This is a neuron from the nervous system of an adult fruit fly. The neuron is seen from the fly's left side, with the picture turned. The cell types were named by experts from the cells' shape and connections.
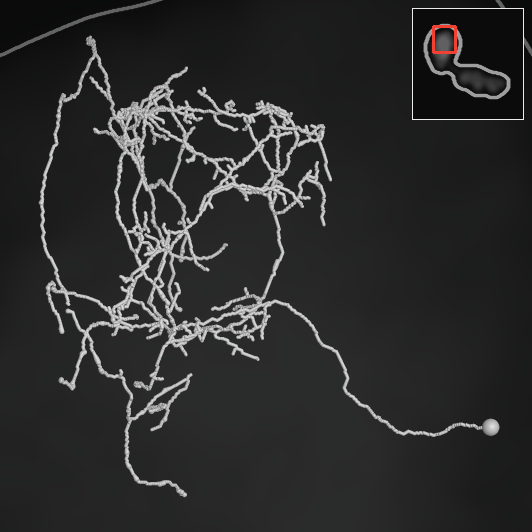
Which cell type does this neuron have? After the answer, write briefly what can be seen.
The cell type is pC1_15c. Its broad class is central-brain intrinsic neuron. The cell body can be seen at the lower right of the picture. The picture shows dozens of branch ends.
